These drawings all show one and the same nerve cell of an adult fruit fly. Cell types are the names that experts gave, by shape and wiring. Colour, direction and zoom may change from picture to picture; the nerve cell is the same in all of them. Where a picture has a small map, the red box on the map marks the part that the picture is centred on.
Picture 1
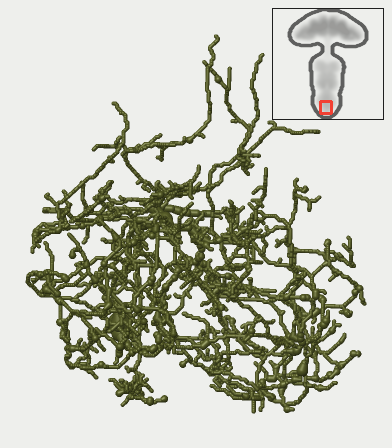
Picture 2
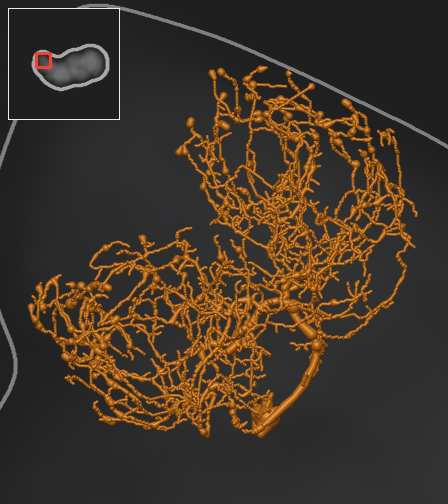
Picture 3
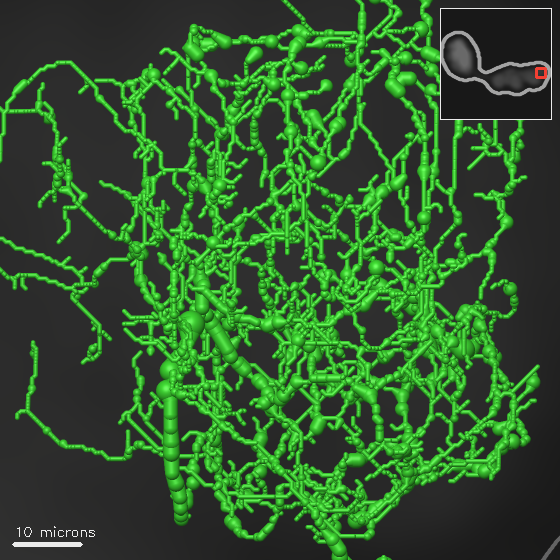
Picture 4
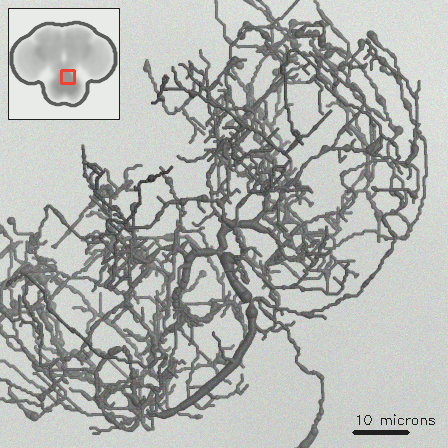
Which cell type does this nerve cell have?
IN00A033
